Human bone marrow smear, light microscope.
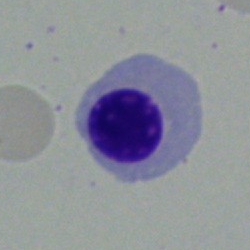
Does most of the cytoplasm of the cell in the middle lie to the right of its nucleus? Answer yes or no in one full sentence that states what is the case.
Yes, the nucleus is placed toward the left side of this cell.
